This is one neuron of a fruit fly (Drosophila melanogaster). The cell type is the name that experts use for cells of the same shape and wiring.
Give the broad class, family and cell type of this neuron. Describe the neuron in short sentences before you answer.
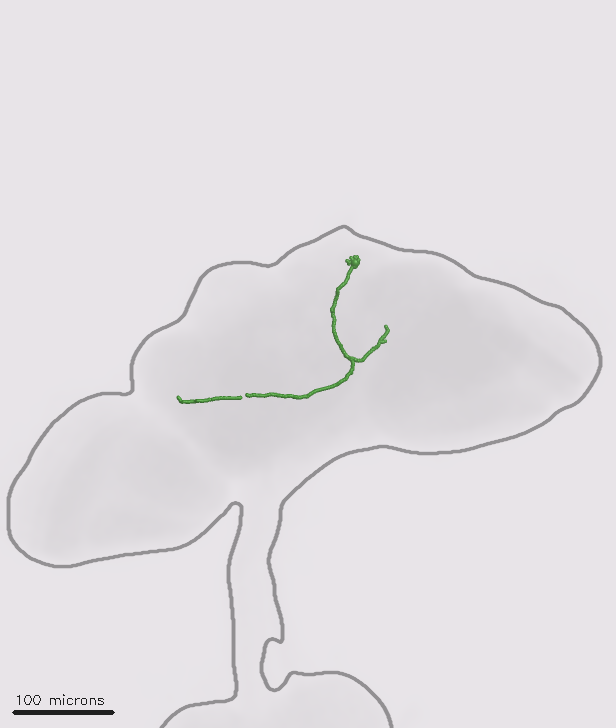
It is in the brain and does not reach the nerve cord. From left to right in the picture it spans about 200 microns. Its broad class is central-brain intrinsic neuron. The family is hemilineage ALl1_ventral. It is of cell type CB1078.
